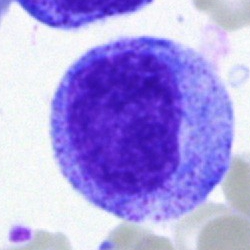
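Promyelocyte, the cell in the middle of this bone marrow smear. Notice how its nucleus sits off-centre toward the left, with a shallow indentation along its right border. Now look closely at the blue cytoplasm: fine purple granules are scattered all through it.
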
